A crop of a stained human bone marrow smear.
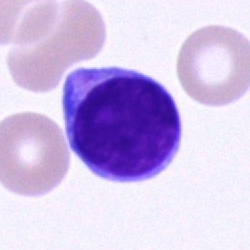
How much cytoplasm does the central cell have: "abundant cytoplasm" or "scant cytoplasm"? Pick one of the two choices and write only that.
Scant cytoplasm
